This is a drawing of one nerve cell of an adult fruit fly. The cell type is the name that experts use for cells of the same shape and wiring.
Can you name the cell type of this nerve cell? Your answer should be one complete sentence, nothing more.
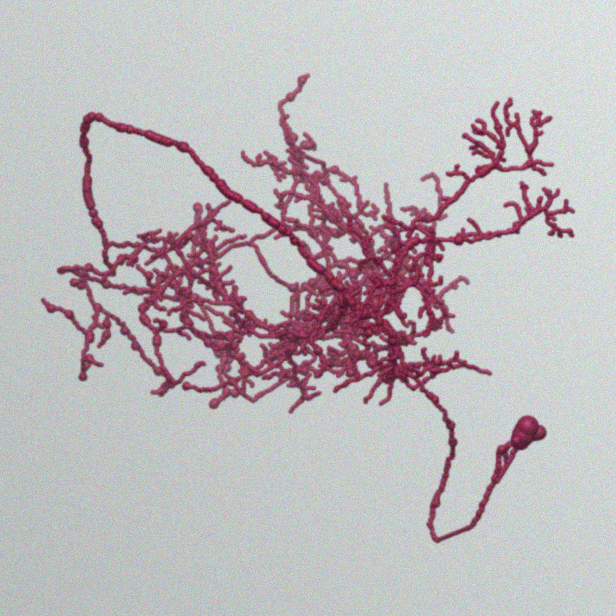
In terms of cell type, the nerve cell is GNG575.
